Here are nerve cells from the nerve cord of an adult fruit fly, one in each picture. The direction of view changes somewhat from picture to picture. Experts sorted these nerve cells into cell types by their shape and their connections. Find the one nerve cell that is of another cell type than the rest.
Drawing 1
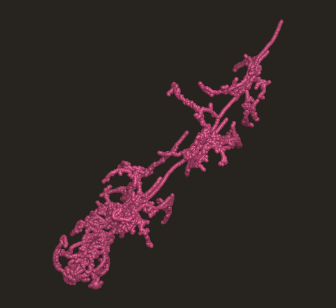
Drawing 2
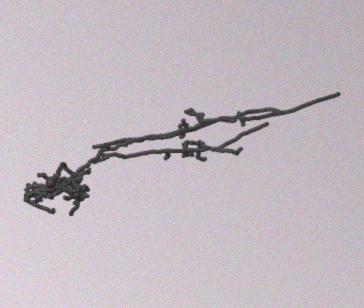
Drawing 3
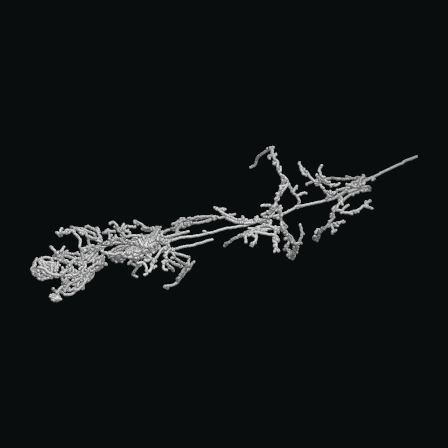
2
